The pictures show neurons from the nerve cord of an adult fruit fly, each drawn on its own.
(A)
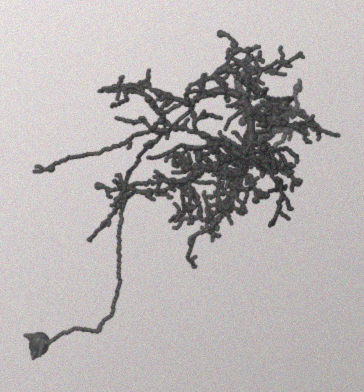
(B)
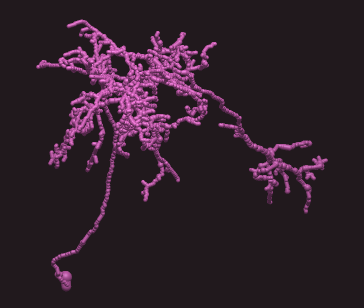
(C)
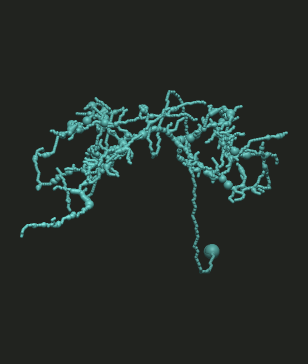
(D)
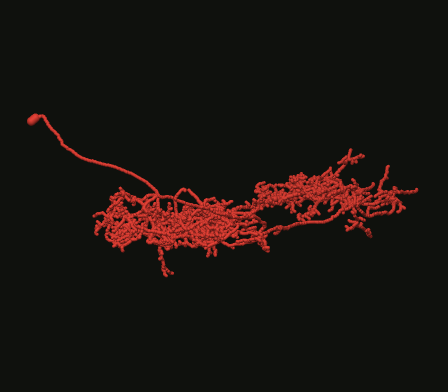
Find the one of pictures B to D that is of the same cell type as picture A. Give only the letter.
B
